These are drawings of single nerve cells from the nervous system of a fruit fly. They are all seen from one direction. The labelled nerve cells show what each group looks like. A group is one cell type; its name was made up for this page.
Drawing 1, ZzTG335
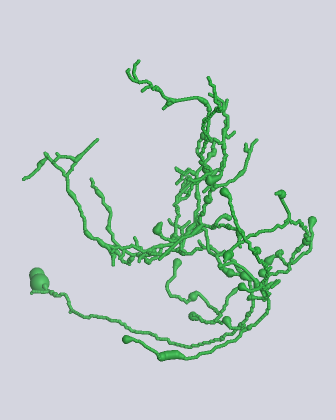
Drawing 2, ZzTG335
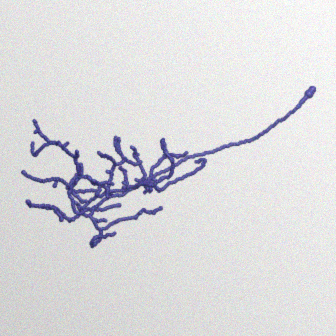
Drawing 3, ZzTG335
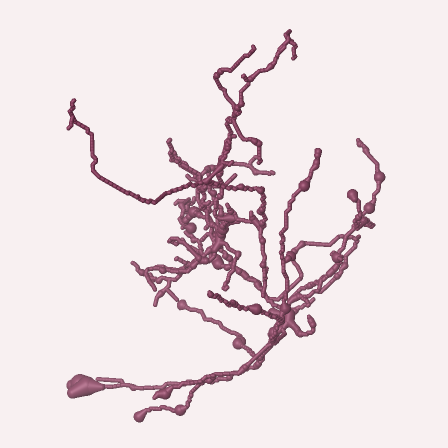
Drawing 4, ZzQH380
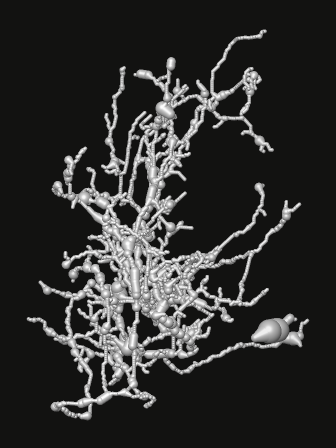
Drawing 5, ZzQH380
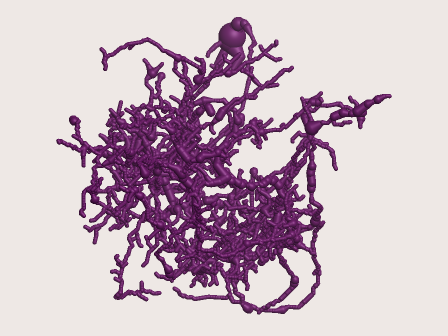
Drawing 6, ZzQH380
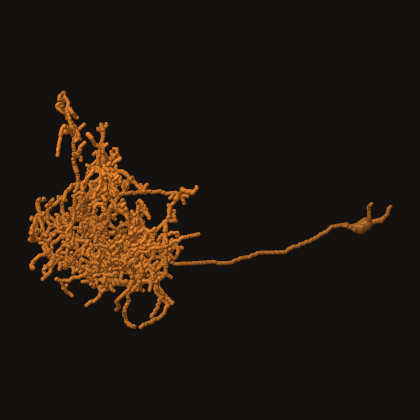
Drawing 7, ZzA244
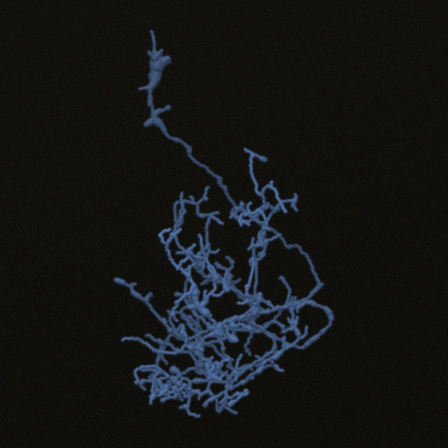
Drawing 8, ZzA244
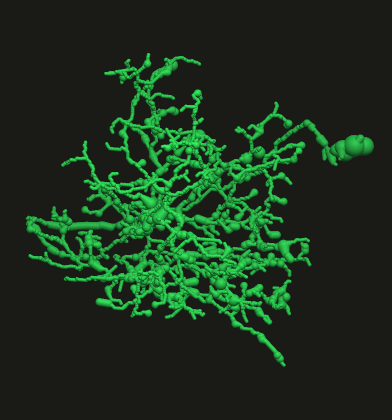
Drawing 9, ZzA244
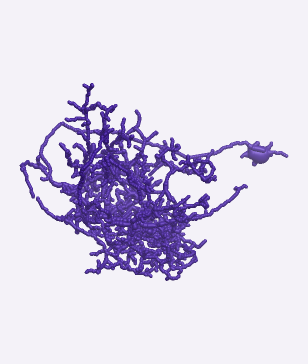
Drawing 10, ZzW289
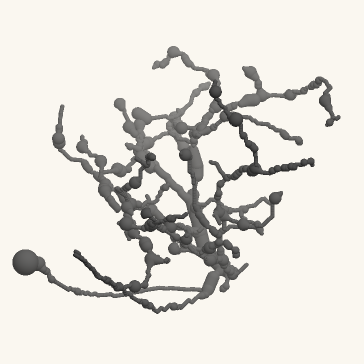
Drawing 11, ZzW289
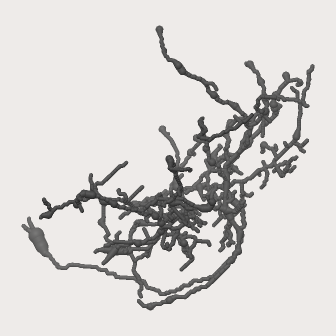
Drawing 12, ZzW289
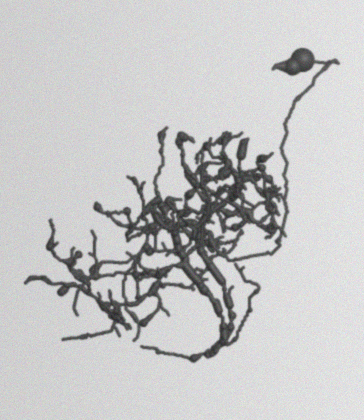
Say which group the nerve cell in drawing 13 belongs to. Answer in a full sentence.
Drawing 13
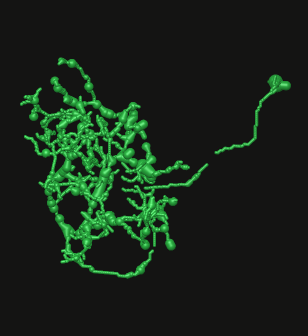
It belongs to ZzW289.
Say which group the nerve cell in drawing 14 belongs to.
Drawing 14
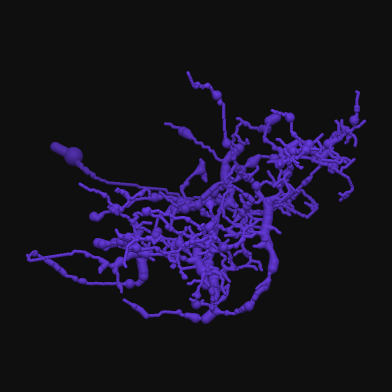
It belongs to ZzW289.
